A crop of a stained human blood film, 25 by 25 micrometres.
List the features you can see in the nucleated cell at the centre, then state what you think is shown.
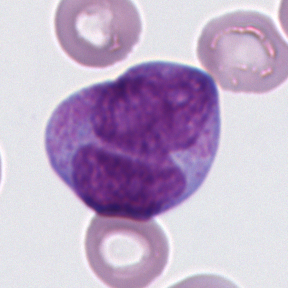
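Cell about 15 micrometres across; nucleus takes up most of it. Cytoplasm pale grey-blue, rim widest on the left, with fine, dust-like lilac granules. Atypical promyelocyte.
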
